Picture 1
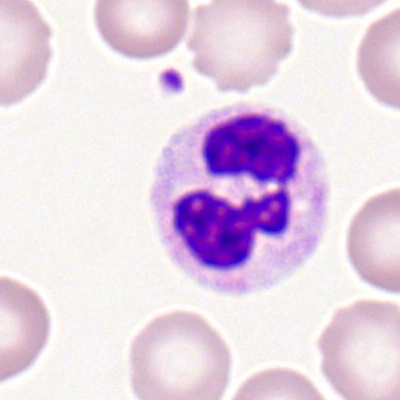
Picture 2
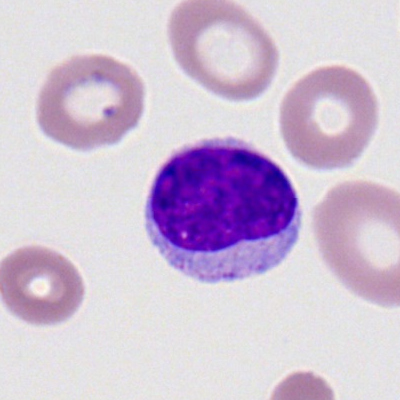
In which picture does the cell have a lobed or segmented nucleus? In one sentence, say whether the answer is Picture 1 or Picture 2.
The nucleus is divided into two or more lobes in picture 1.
